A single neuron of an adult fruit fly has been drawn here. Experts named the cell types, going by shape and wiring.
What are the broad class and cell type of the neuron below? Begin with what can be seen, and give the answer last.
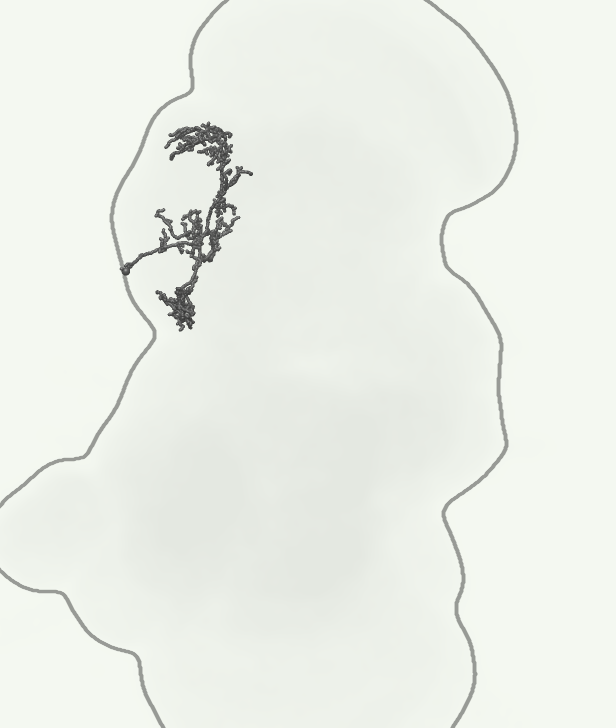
As drawn here it is taller than it is wide. It is a central-brain intrinsic neuron. The cell type is SMP494.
